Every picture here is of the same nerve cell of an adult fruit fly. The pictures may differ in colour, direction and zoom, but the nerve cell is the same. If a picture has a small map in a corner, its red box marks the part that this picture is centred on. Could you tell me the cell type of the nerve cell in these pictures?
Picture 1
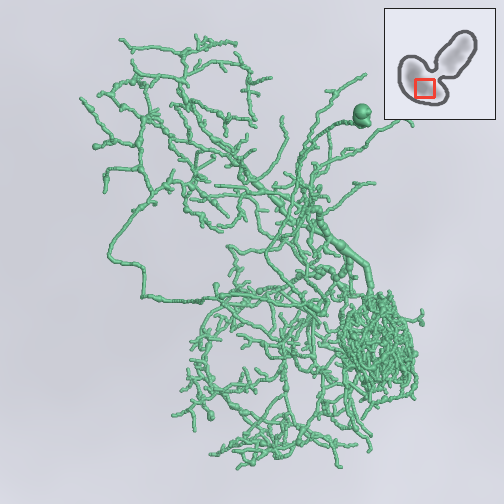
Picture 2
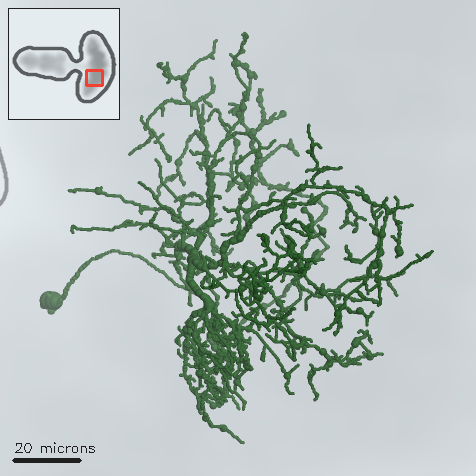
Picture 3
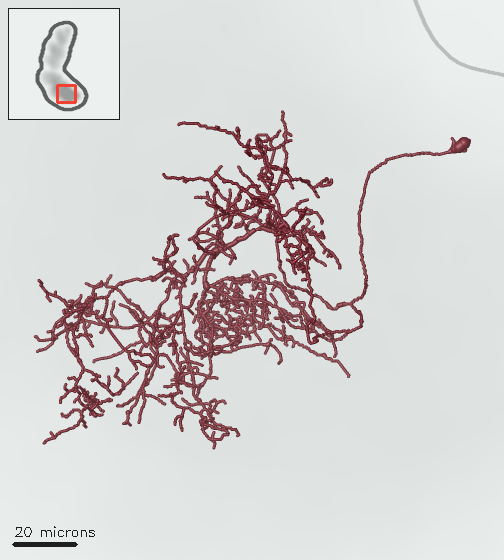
PVLP100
